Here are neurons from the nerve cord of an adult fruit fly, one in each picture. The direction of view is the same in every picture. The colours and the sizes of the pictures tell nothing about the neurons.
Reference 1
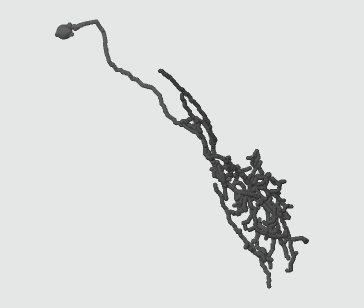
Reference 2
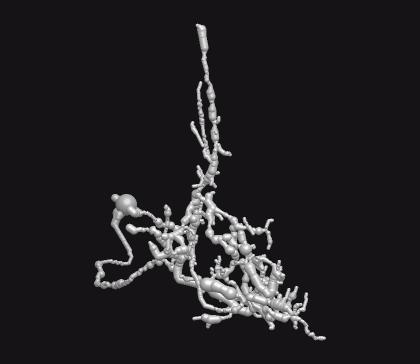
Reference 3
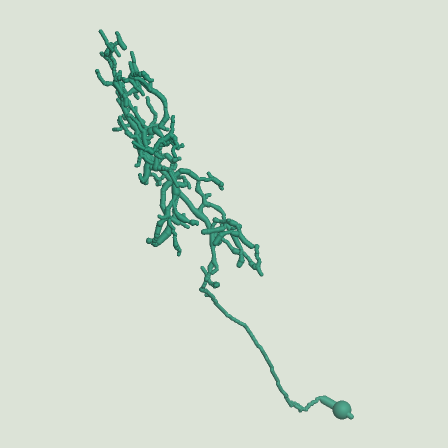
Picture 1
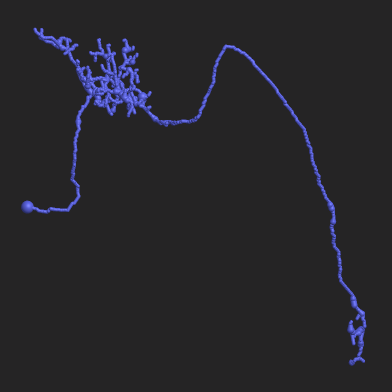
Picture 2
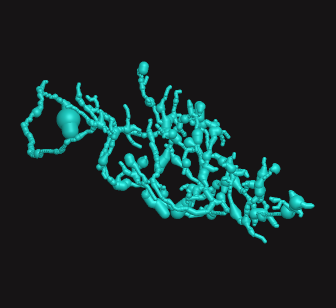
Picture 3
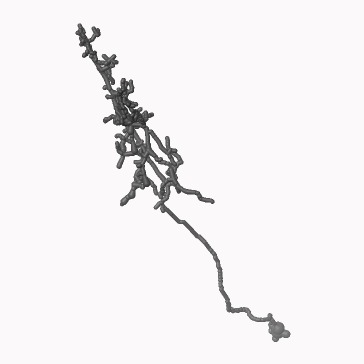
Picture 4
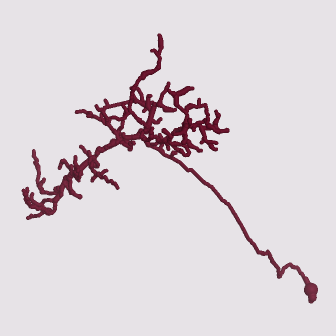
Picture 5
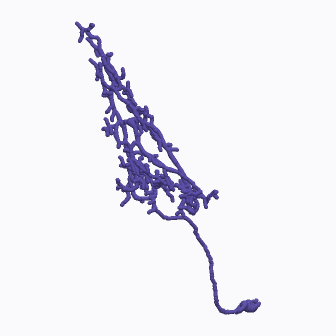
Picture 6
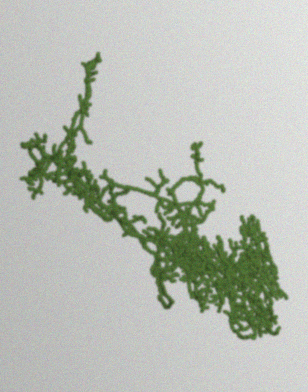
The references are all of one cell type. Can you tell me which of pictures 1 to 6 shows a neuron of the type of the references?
Picture 3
